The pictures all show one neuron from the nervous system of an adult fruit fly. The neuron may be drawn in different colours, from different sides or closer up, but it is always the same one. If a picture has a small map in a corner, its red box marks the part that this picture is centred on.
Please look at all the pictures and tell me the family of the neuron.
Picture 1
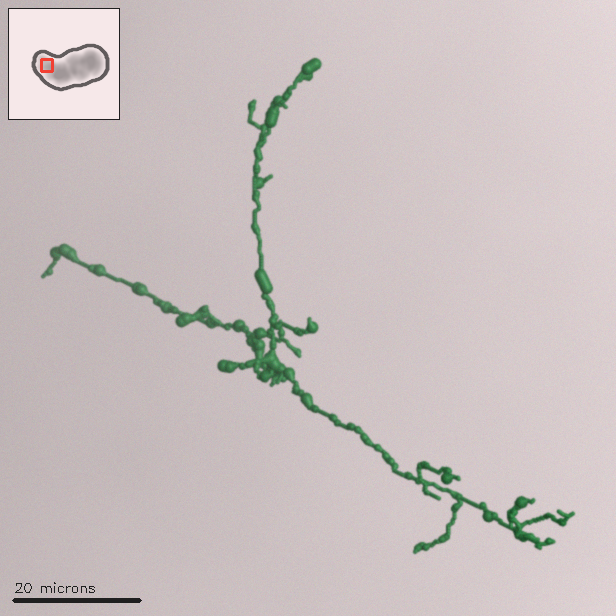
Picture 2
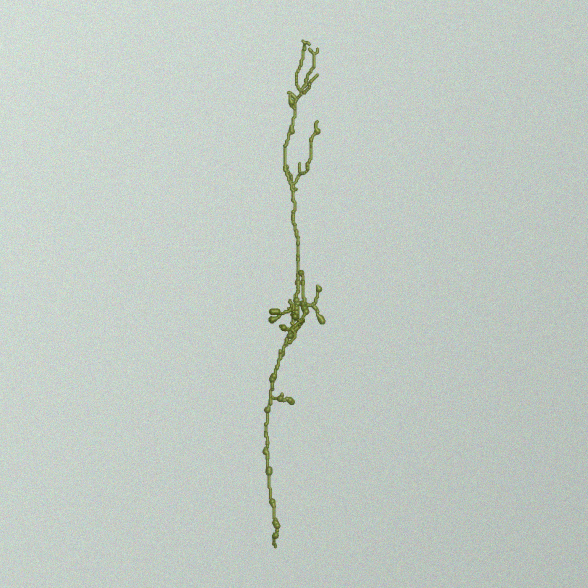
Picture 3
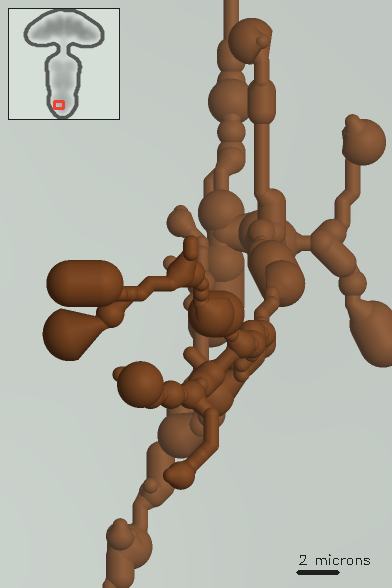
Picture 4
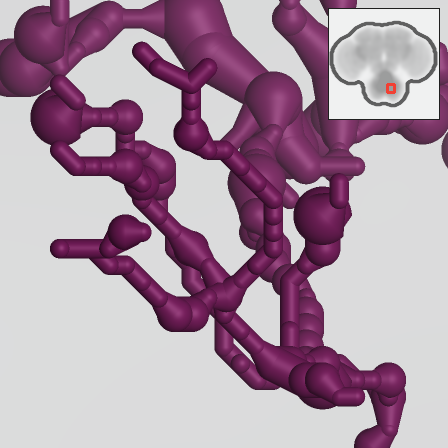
class mechanosensory proprioceptive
